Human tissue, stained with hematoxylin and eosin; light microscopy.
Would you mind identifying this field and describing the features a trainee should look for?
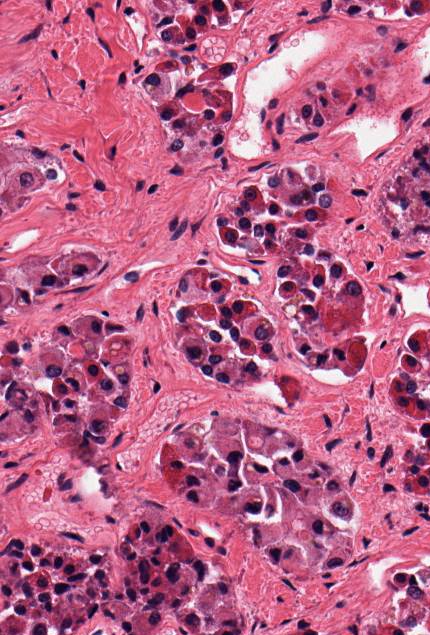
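This is the pars distalis of the pituitary. What decides it is the nests of large polygonal cells with abundant cytoplasm.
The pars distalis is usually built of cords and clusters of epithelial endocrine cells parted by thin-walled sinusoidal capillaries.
Between the nests lies dense pink collagen with scattered slender spindle-shaped nuclei, and white clefts separate some nests from it, the largest at upper right.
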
